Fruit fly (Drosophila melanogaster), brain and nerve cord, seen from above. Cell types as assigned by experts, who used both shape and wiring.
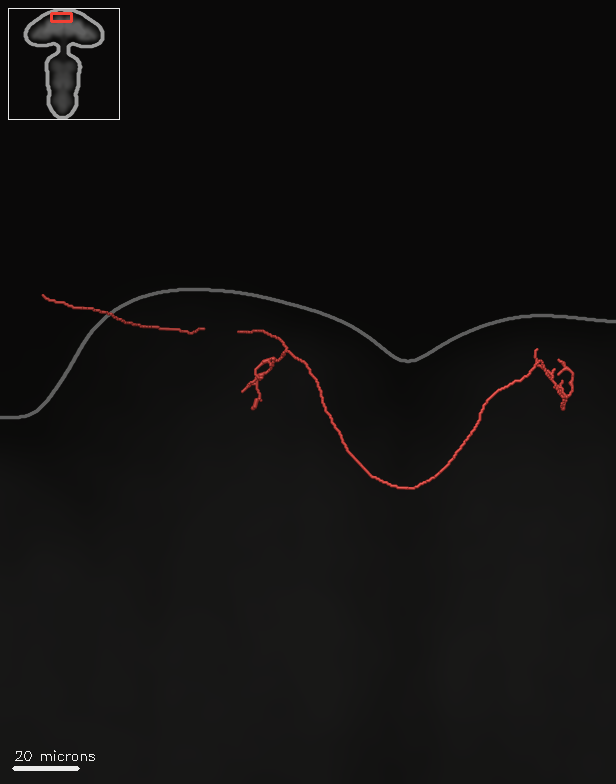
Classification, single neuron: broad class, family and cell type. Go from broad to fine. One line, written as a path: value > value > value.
sensory neuron entering the brain > class olfactory > ORN_DC2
